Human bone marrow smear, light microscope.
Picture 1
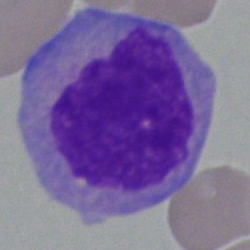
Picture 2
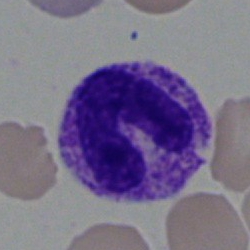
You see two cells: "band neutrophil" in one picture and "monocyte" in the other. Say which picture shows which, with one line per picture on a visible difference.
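Picture 1: monocyte. The cytoplasm shows no visible granules.
Picture 2: band neutrophil. Fine violet granules are scattered throughout the cytoplasm.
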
